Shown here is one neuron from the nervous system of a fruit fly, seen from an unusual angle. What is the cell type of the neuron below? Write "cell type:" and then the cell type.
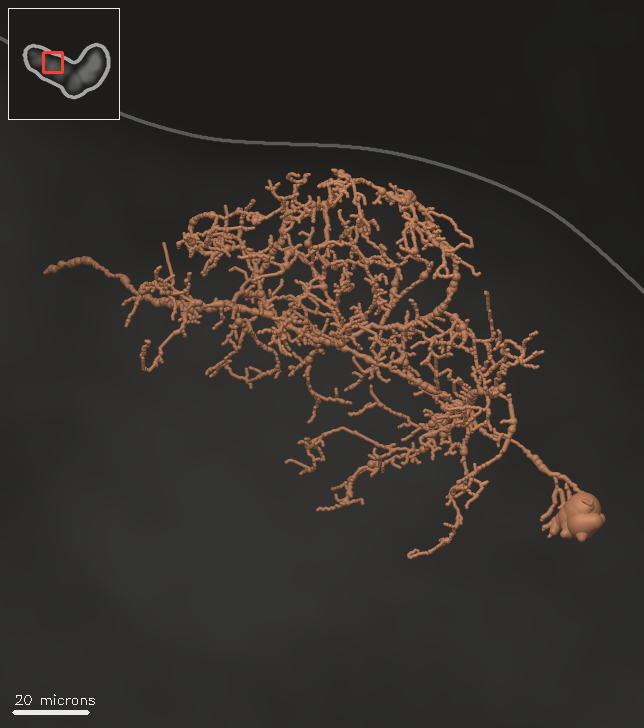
cell type: MNml81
